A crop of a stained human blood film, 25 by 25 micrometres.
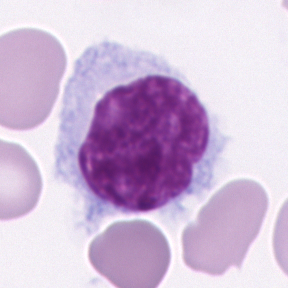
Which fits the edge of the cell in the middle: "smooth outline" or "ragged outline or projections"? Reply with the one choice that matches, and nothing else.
Ragged outline or projections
